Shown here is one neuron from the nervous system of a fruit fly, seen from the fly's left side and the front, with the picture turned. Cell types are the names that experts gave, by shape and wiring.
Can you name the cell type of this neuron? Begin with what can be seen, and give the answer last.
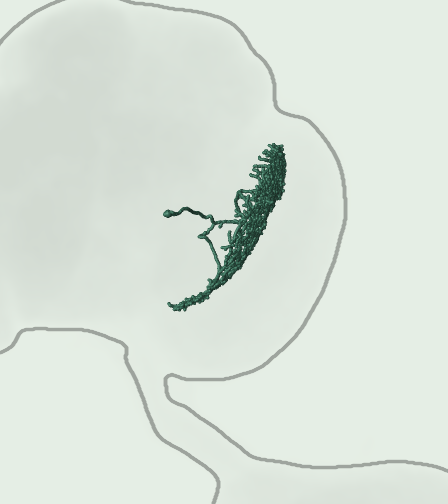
The cell body is in the middle of the picture. In this view it is taller than it is wide. It is an optic-lobe intrinsic neuron. It is of cell type Li29.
